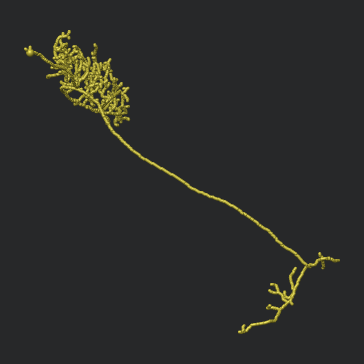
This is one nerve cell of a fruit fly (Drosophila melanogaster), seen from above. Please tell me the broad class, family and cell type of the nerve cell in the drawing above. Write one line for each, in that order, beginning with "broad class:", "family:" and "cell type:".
broad class: visual projection neuron
family: hemilineage VPNp1_lateral
cell type: LC19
